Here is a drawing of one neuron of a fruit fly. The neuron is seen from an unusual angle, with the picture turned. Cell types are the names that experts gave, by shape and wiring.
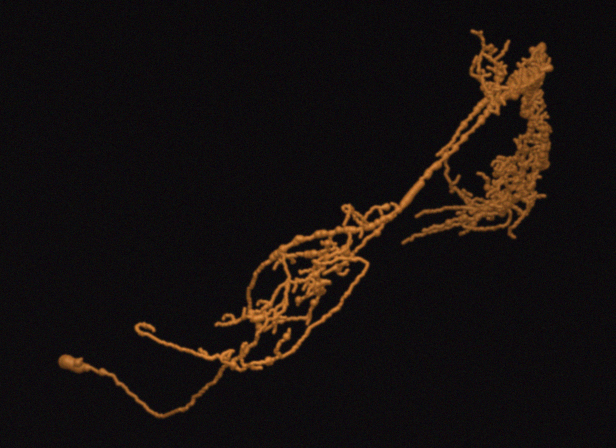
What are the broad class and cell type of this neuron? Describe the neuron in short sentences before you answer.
Its cell body lies at the lower left of the picture. The picture shows dozens of branch ends. It is a central-brain intrinsic neuron. The cell type is ATL043.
